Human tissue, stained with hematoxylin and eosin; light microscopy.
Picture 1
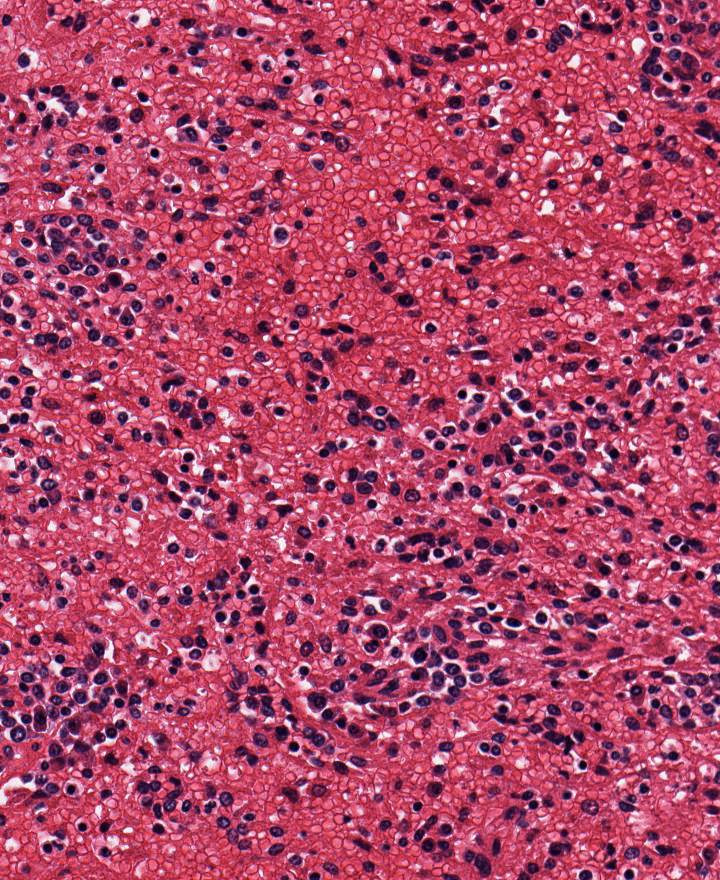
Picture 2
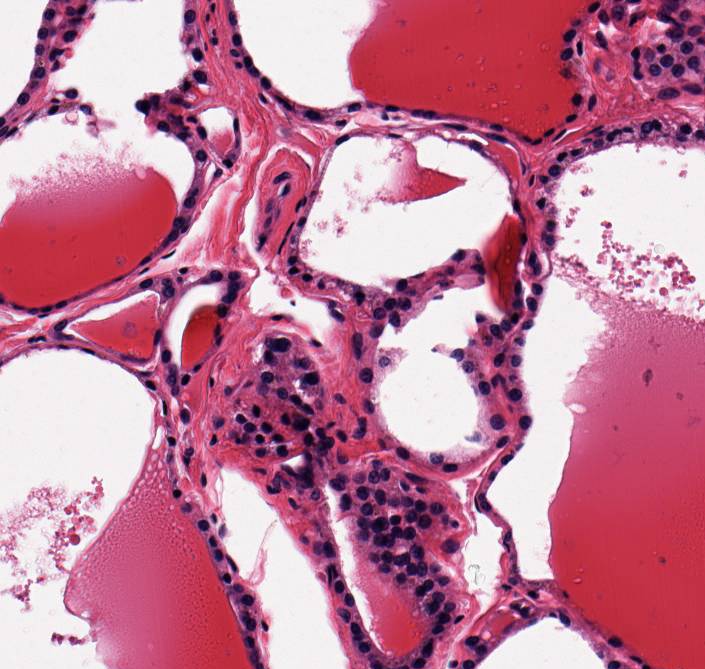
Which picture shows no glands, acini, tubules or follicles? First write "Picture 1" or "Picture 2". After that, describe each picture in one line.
Picture 1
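In picture 1: No epithelium, glands or tubules are present anywhere in the field.
In picture 2: The follicles are lined by a single layer of flattened to low cuboidal epithelial cells with small dark nuclei.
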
